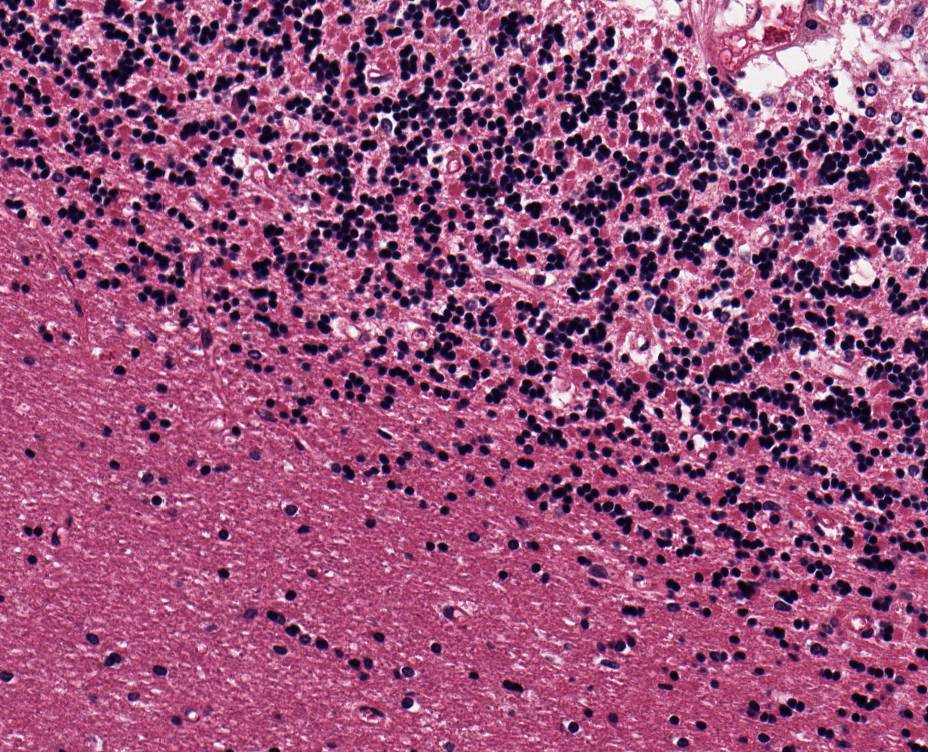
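Cerebellum, H&E: the field splits diagonally into a densely nucleated upper right and paler, sparsely nucleated lower left. Upper-right nuclei are small, round, very dark and fairly uniform, with scarcely any cytoplasm. Below, I notice finely fibrillary eosinophilic tissue with scattered small nuclei. The border is irregular, dark nuclei thinning gradually toward lower left, no sharp line.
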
